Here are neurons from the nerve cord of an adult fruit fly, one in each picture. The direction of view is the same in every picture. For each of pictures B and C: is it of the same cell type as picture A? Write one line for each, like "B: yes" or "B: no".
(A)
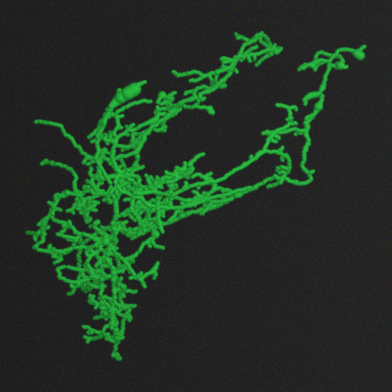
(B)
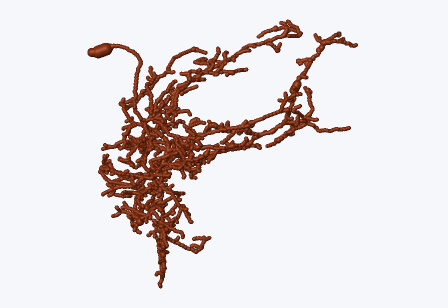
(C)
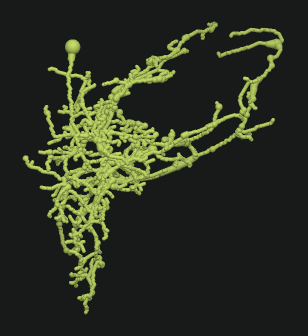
B: yes
C: yes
